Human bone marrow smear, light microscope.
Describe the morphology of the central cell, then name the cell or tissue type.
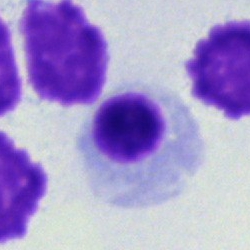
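Hmm, the outline here is irregular, not smoothly round. There's plenty of cytoplasm, covering more area than the nucleus, and I see no granules in it. The nucleus sits off-centre toward the top, most of the cytoplasm lying below. This one is an erythroblast.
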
